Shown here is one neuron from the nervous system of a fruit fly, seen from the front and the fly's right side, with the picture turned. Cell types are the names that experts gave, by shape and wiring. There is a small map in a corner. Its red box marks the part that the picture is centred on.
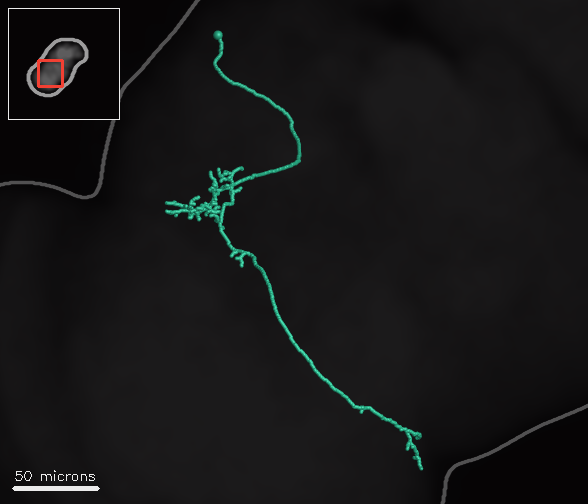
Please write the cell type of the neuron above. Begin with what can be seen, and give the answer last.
From top to bottom in the picture it spans about 250 microns. As drawn here it is taller than it is wide. This is a central-brain intrinsic neuron. Its cell type is PRW033.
